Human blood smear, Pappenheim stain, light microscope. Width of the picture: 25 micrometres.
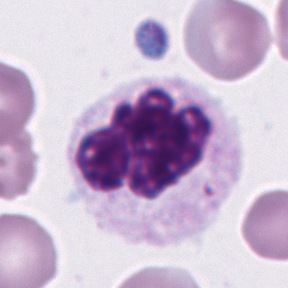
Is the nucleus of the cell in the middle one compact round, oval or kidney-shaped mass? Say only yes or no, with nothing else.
No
